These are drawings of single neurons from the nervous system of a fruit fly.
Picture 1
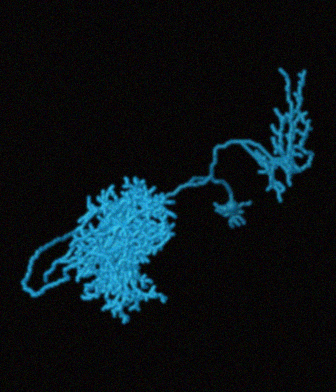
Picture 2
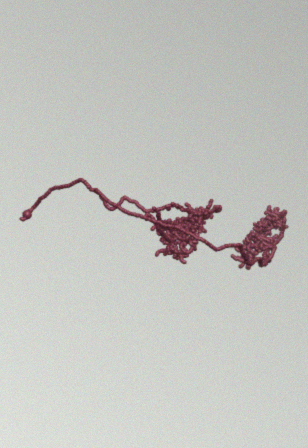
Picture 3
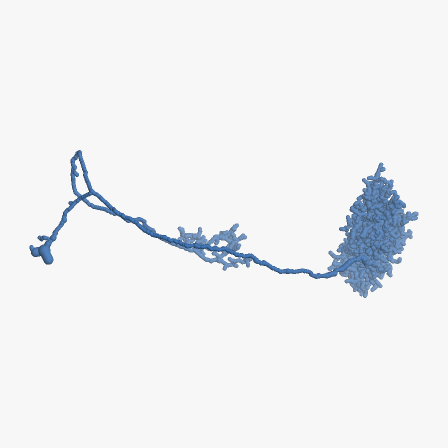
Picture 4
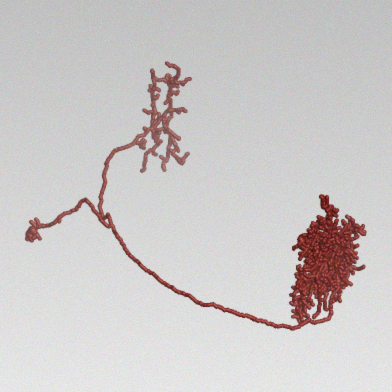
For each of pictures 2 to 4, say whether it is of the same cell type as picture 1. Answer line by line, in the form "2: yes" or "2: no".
2: no
3: yes
4: yes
